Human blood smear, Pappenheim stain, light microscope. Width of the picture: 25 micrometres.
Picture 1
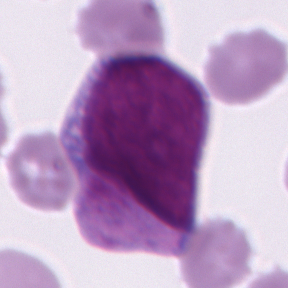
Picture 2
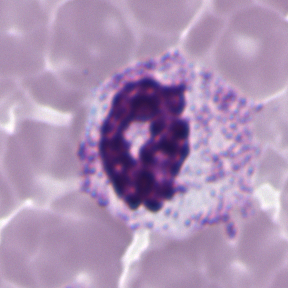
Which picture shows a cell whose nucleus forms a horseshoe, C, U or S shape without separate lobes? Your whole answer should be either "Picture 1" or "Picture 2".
Picture 2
